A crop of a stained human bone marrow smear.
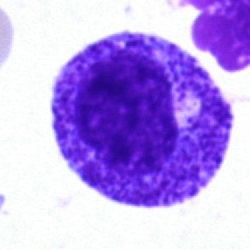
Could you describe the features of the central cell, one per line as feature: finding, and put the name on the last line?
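Nucleus: dark purple, detail partly hidden by overlying granules
Cytoplasm rim: widest on the right side
Granules: numerous, coarse, dark purple, filling the cytoplasm
Clear area: pale, just right of the nucleus
Name: myelocyte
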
